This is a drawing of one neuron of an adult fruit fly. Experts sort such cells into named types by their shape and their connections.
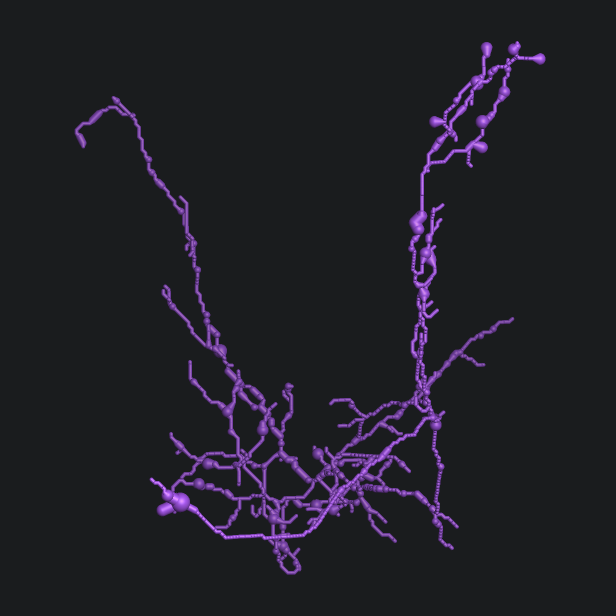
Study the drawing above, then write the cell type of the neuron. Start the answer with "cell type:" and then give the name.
cell type: CB1564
